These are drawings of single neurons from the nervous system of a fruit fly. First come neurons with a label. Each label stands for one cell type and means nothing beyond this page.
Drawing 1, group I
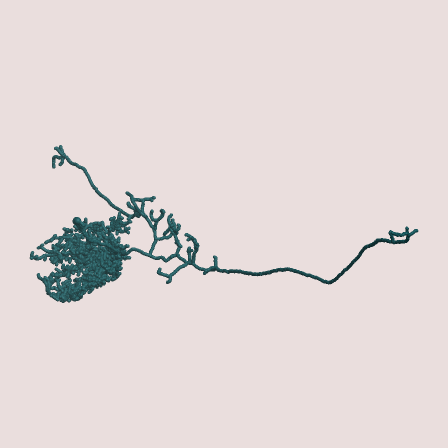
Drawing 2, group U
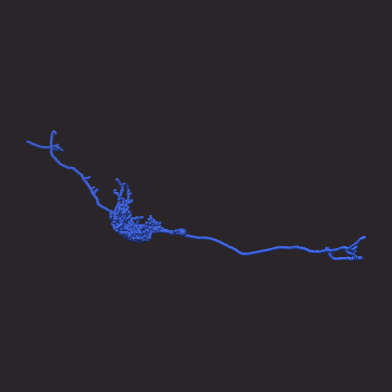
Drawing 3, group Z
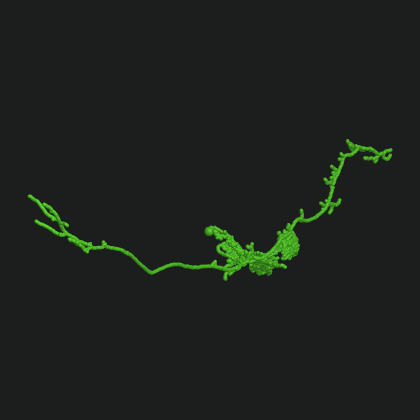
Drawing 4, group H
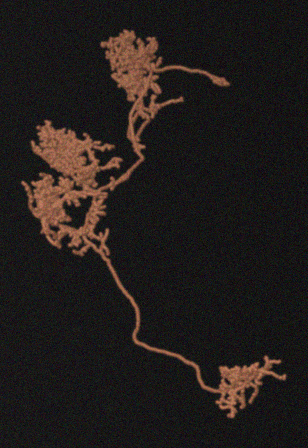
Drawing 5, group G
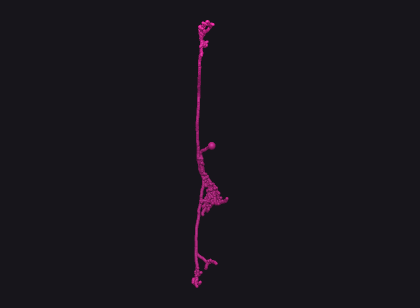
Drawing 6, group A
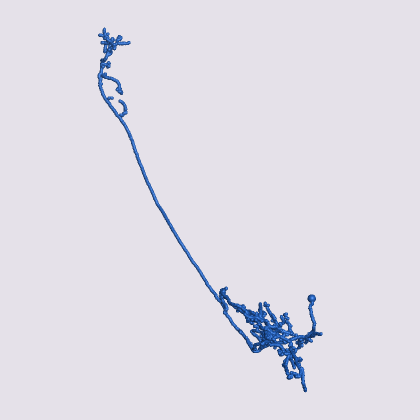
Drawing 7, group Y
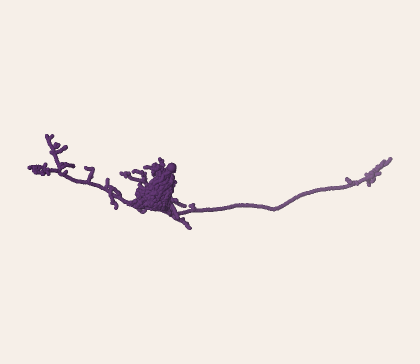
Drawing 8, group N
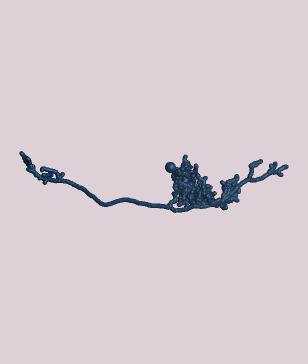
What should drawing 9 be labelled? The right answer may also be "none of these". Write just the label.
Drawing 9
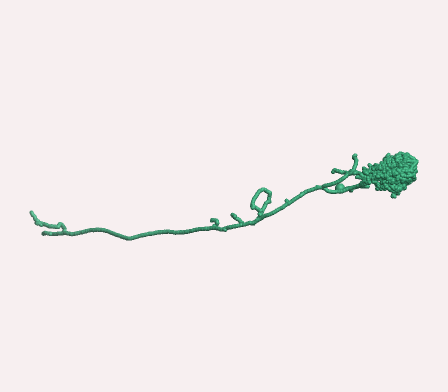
group U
